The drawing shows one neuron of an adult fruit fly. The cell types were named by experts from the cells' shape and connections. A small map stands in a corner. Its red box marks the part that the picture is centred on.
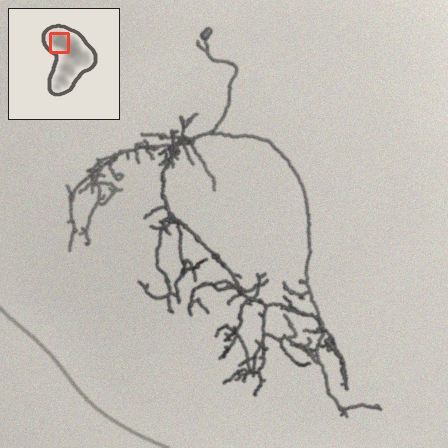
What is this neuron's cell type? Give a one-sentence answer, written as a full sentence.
This neuron is classified under the cell type PLP057.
